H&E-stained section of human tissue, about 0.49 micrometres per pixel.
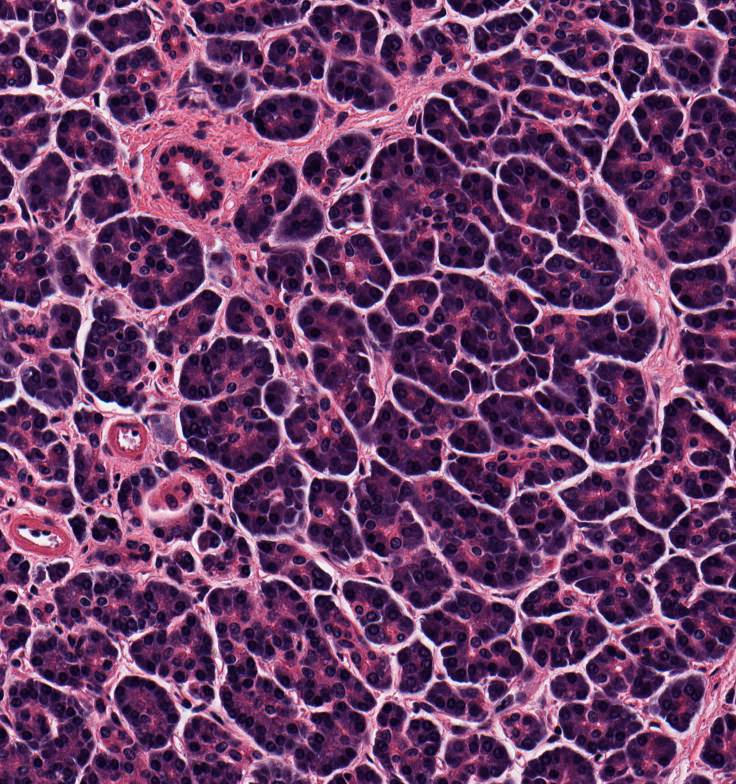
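Pancreas, stained with haematoxylin and eosin. The acinar cells have pink cytoplasm toward the centre of each acinus and dark purple cytoplasm toward its base, where their round nuclei sit. Acinar lumina are tiny and mostly hard to see. Upper left: a small duct lined by cuboidal epithelium and ringed by pink collagen.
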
